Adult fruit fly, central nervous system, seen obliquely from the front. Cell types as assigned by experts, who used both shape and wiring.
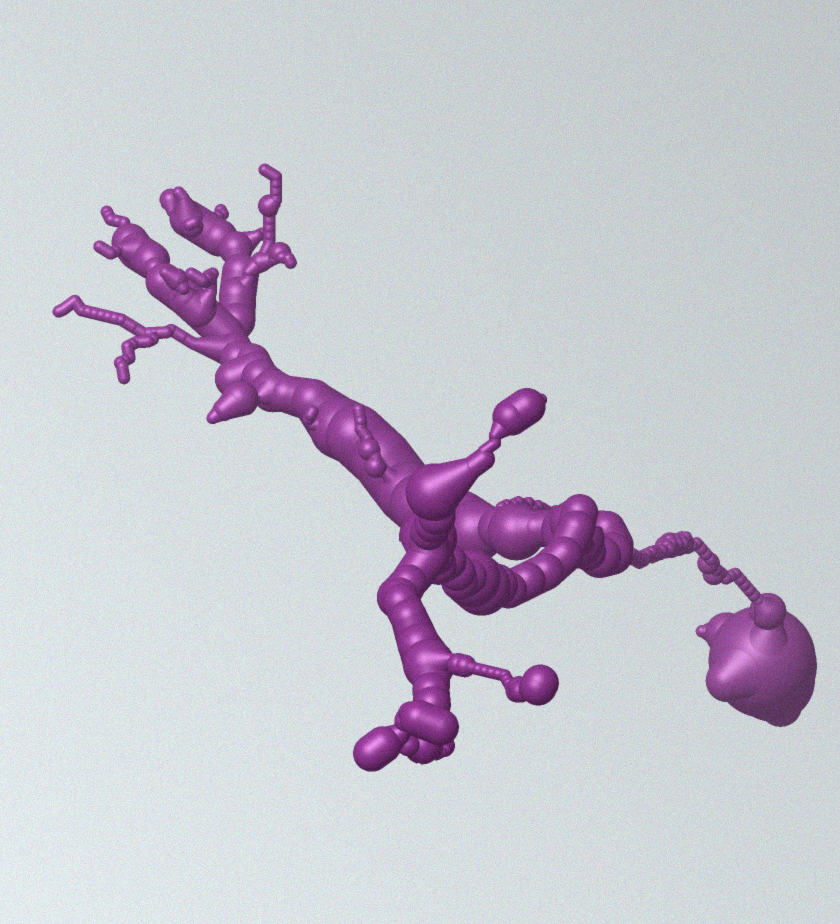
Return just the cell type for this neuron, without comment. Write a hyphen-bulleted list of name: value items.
- cell type: IN08B070_a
